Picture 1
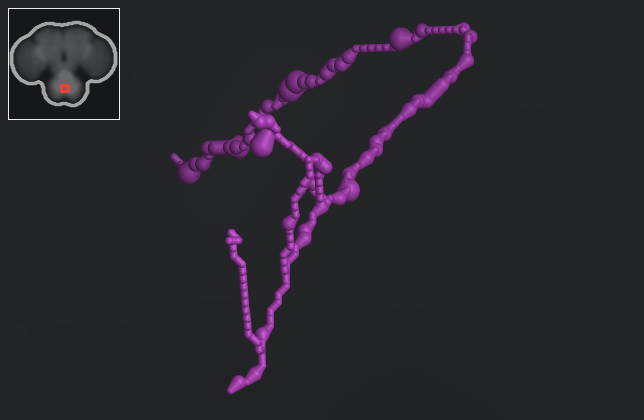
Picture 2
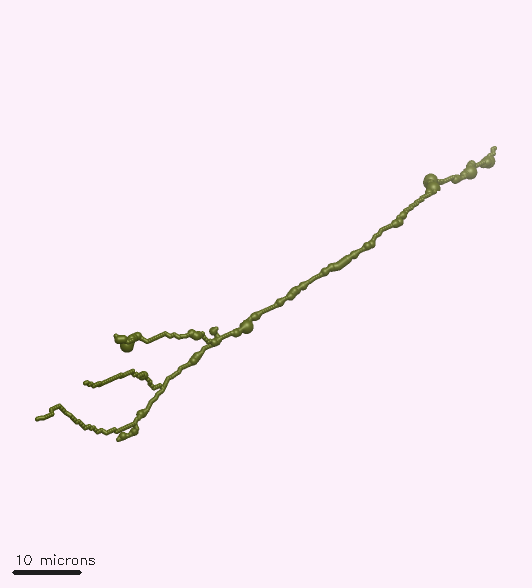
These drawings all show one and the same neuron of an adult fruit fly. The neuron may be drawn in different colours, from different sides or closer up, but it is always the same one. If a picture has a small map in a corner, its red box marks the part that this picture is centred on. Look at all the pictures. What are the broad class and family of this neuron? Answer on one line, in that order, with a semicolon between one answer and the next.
sensory neuron entering the nerve cord; class gustatory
